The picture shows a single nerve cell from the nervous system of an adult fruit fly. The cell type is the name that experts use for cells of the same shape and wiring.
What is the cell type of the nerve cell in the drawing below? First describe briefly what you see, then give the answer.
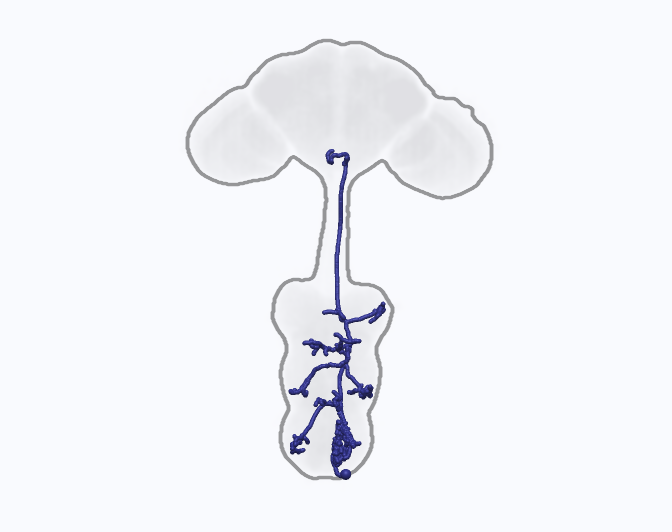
It reaches both the brain and the nerve cord, passing through the neck. The cell body can be seen at the bottom of the picture. Its broad class is ascending neuron. The cell type is AN04A001.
